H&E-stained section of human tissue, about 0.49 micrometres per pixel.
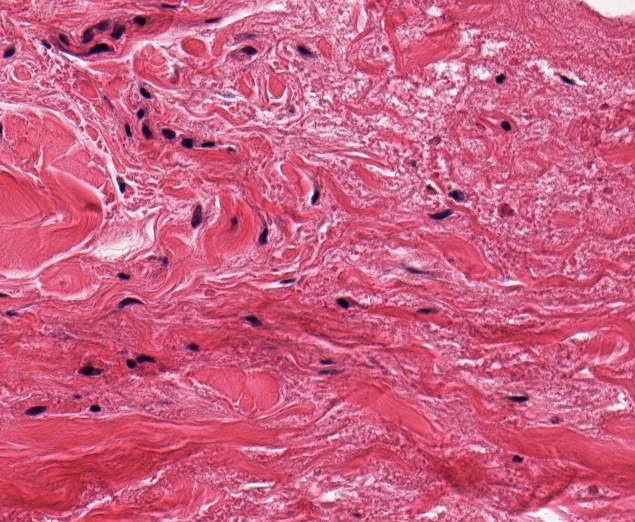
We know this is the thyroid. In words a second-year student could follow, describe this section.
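Field: fibrous connective tissue throughout; no epithelium anywhere. Thickest, most solidly pink collagen bundles: along the lower part and the left side. Nuclei: small, dark, mostly elongated or spindle-shaped, lying along the fibres. Cellularity: sparse, with nuclei widely spaced among the collagen.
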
